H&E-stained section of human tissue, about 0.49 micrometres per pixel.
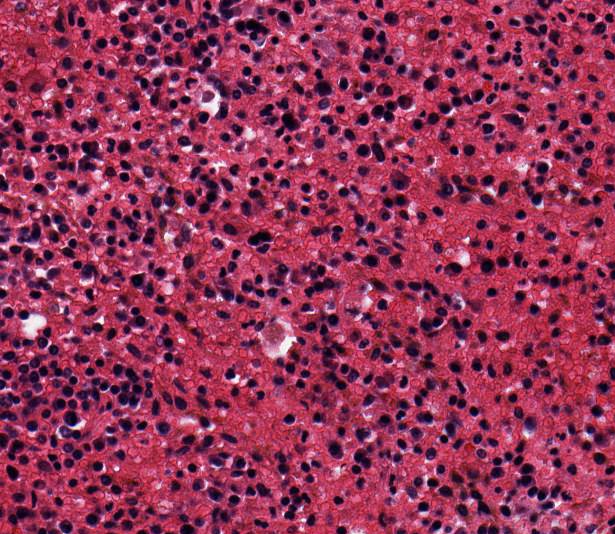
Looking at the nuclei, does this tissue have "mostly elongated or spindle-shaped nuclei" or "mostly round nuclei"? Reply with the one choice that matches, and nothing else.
Mostly round nuclei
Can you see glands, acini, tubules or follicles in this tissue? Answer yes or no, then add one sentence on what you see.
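No. The whole field is a solid, diffuse sheet of cells without glands, tubules or other organised units.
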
